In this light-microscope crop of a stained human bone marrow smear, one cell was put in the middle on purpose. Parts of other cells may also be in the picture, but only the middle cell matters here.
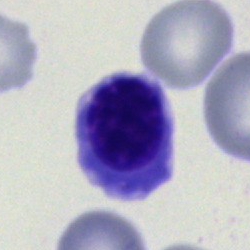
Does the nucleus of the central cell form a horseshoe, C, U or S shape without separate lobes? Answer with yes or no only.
No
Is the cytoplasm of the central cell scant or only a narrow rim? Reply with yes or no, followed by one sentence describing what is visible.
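Yes. The nucleus fills most of the cell and sits toward its upper part.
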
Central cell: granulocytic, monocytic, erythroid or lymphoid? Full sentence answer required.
The central cell of this crop is identified as belonging to the erythroid lineage.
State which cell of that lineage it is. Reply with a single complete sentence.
At the middle of the frame sits an erythroblast.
